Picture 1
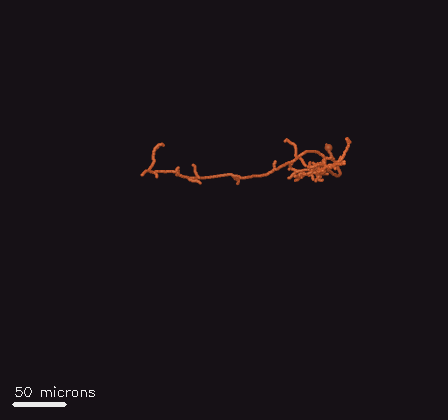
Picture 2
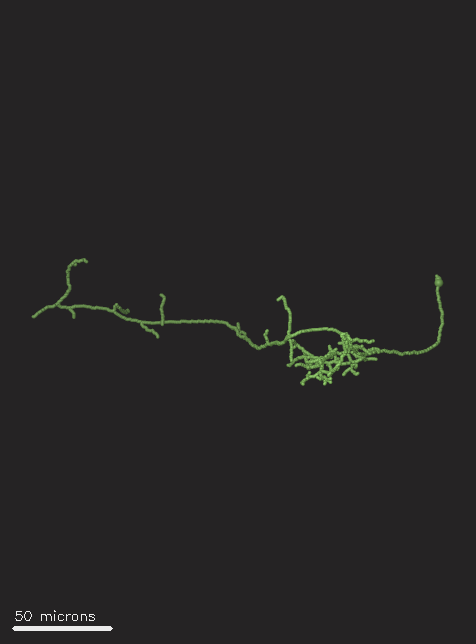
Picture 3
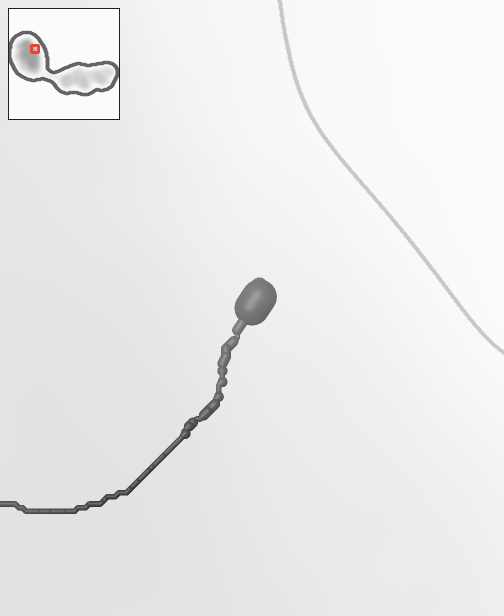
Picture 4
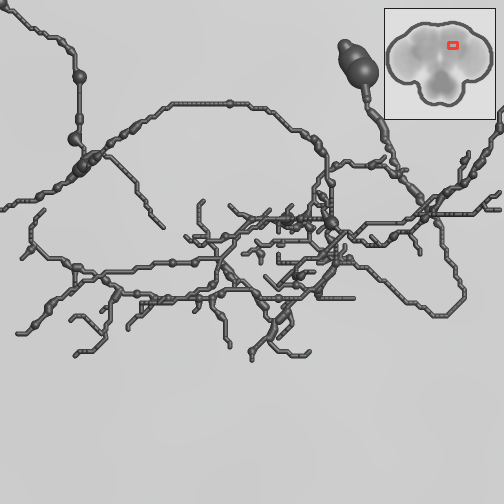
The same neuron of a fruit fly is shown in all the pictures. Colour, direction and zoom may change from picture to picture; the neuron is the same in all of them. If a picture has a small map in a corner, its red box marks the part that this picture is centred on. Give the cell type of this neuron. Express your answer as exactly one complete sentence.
So far as cell type goes, this neuron is CL275.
